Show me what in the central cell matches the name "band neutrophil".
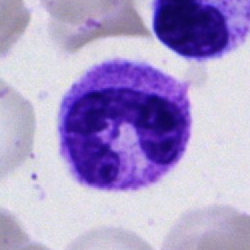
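This cell is a band neutrophil.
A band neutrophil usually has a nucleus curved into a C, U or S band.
Here the nucleus is a thick horseshoe shape curving around a pale central area that opens toward the bottom, which fits such a curved band.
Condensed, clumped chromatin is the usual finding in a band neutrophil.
The chromatin in this nucleus is dark purple and coarsely clumped, in keeping with that. The cytoplasm is lilac-pink, forms its widest rim above the nucleus, and holds fine purple granules.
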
